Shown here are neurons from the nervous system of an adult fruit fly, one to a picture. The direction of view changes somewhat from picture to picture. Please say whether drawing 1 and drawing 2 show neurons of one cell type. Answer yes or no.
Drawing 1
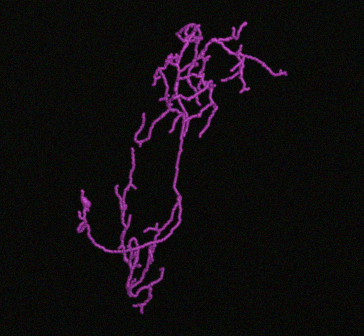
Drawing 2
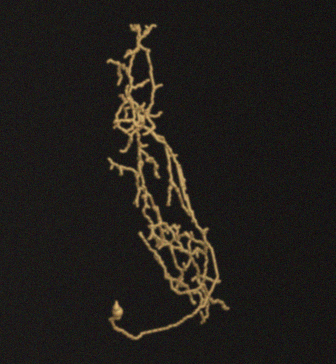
no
